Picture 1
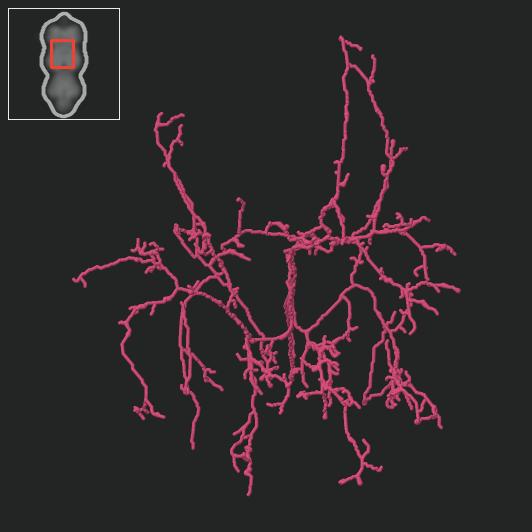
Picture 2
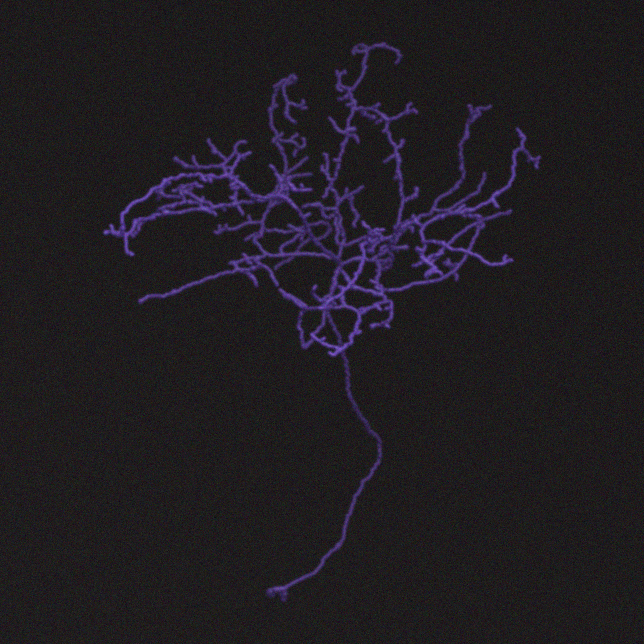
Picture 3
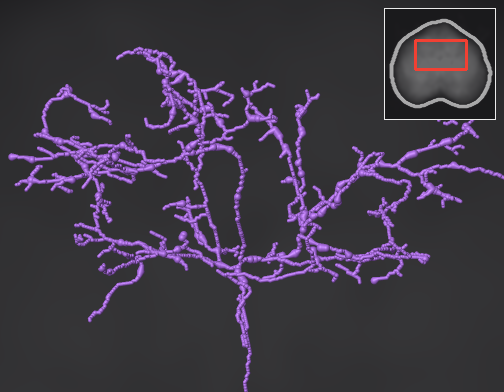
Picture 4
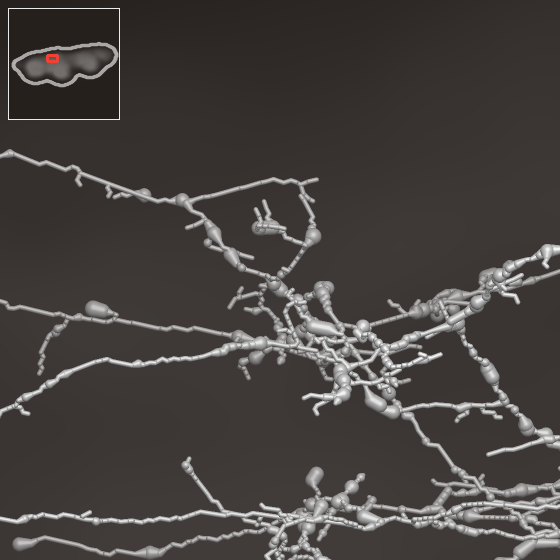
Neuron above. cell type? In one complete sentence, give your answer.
As for cell type, this neuron is IN00A040.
